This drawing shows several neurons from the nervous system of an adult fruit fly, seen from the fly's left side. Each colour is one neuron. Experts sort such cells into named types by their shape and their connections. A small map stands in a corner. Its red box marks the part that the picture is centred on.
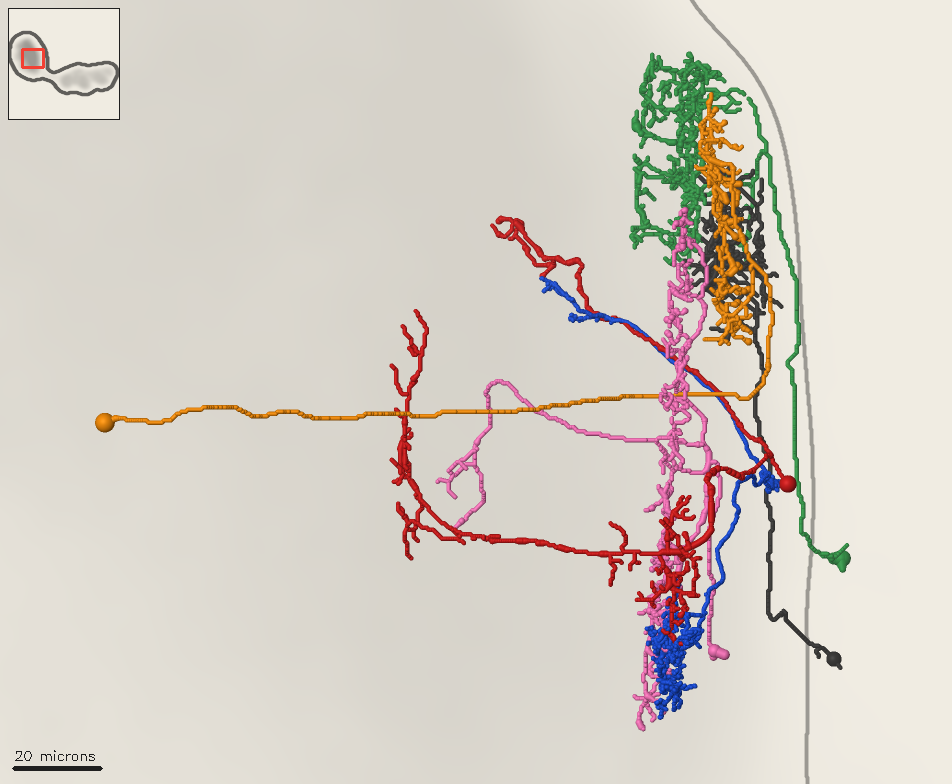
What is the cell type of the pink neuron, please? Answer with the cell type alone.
Tlp14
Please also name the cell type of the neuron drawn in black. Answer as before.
LPi3a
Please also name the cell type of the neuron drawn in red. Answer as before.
LLPC2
